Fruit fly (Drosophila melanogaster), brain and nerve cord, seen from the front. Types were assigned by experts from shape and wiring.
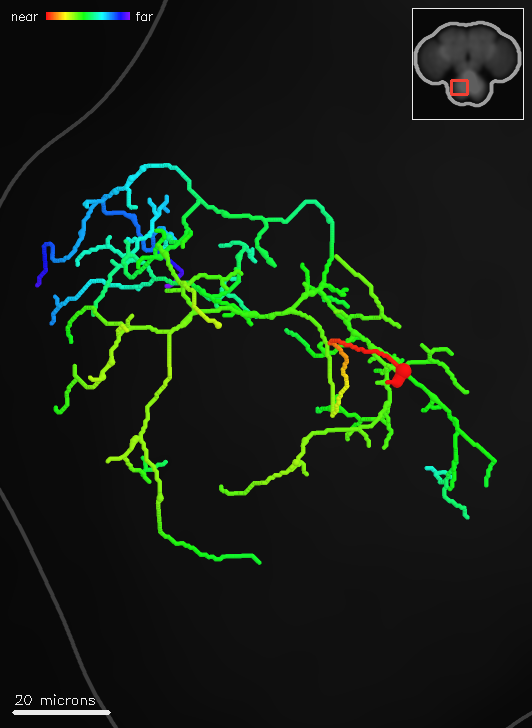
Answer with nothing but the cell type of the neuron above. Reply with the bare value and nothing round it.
IN16B091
